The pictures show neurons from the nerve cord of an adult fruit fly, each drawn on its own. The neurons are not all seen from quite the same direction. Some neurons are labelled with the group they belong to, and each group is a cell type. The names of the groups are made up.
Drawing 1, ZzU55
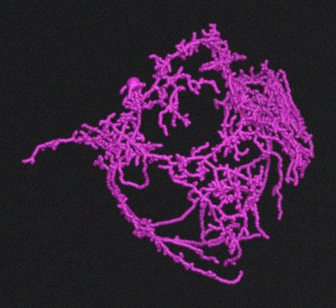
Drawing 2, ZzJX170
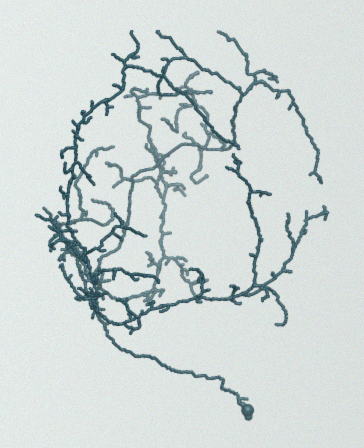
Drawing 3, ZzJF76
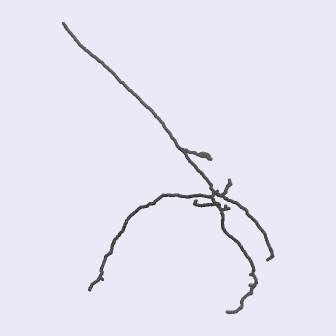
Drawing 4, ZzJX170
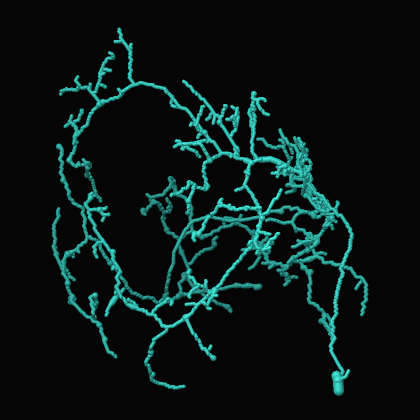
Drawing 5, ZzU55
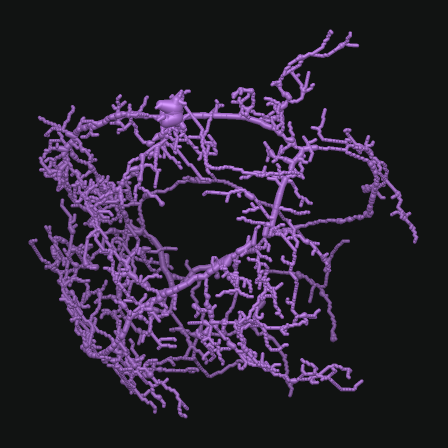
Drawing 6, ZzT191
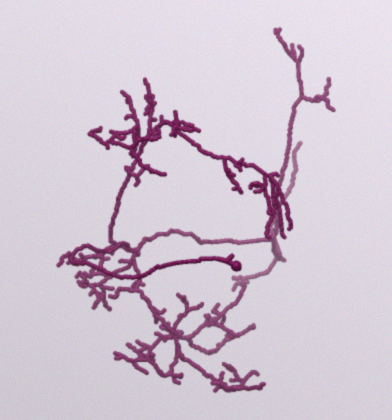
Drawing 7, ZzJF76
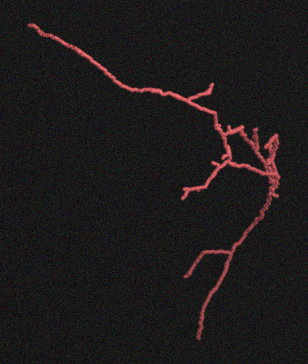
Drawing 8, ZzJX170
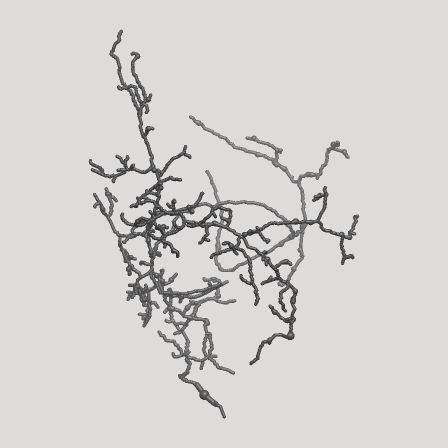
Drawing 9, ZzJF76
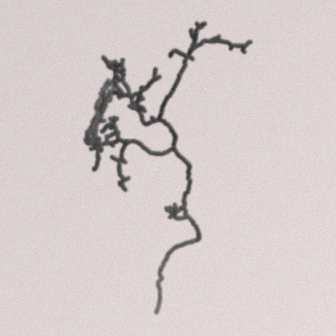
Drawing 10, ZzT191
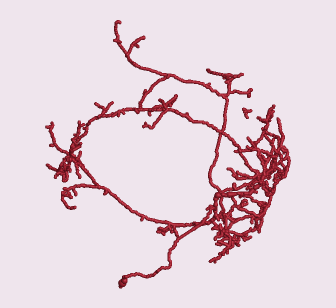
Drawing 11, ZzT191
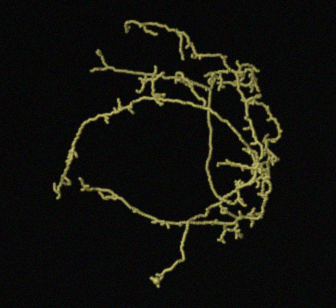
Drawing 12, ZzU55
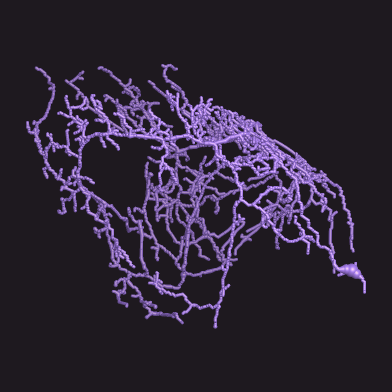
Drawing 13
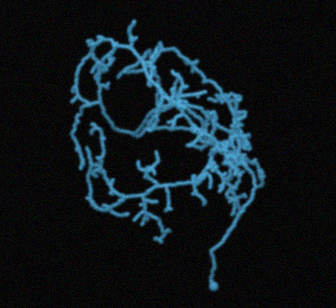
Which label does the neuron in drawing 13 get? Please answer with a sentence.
It belongs to ZzJX170.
